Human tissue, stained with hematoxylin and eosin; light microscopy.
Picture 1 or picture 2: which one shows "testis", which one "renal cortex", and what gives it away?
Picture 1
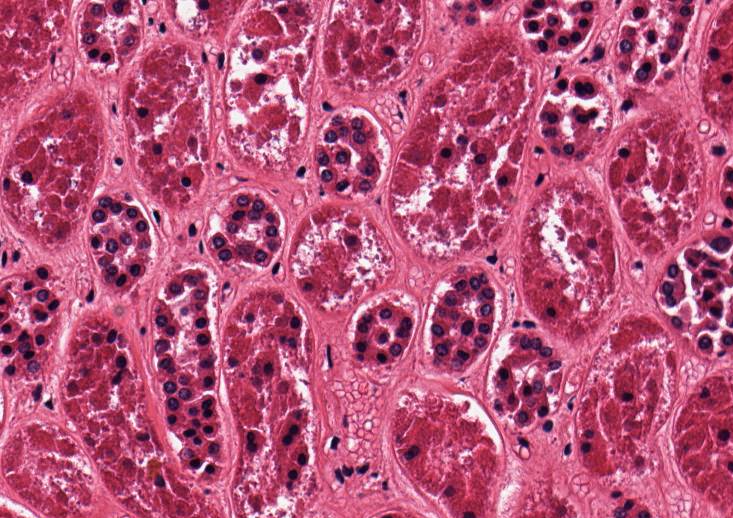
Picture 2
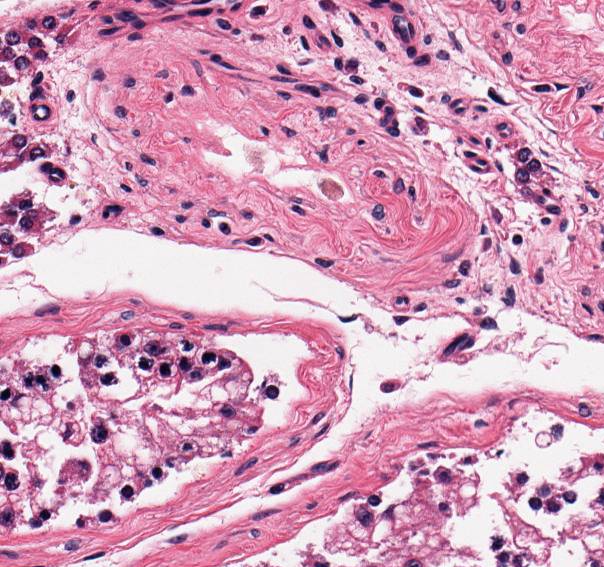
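Picture 1 is renal cortex, and picture 2 is testis. First, walls: in picture 1 closely packed tubules in round and oval cross-section fill the field, with only narrow strips of stroma between them, whereas picture 2 surrounds its tubular units with layered, wavy pink collagen bands holding flattened spindle nuclei. Second, cells: most tubules in picture 1 are large, with deeply eosinophilic granular cytoplasm and relatively few nuclei; picture 2 has a cluster of cells with round nuclei and abundant pink cytoplasm at its upper left edge.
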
